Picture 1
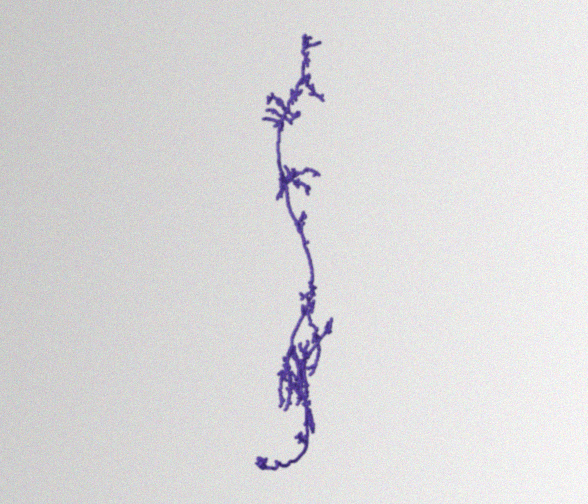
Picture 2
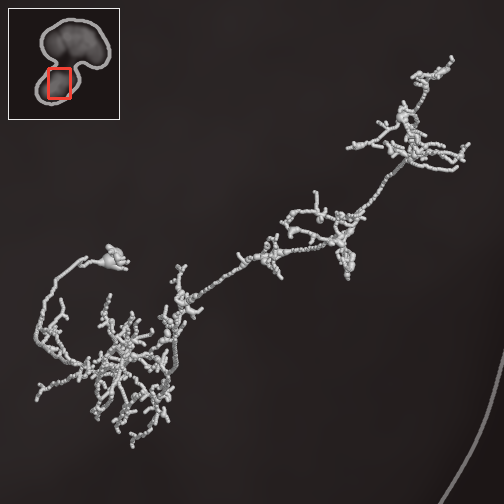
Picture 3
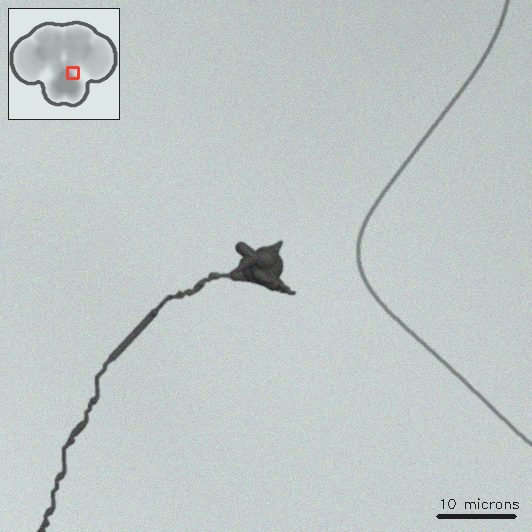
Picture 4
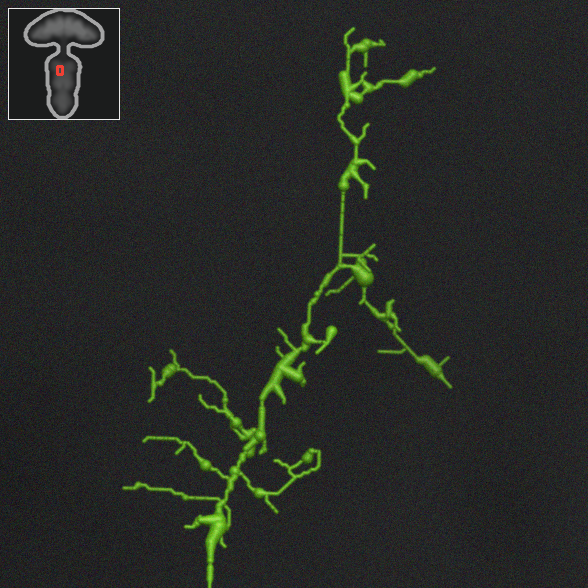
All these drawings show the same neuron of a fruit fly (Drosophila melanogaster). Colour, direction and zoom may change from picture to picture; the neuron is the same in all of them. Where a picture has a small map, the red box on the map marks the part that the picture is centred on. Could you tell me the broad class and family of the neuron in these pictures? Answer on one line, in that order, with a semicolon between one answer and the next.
nerve-cord intrinsic neuron; hemilineage 09A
